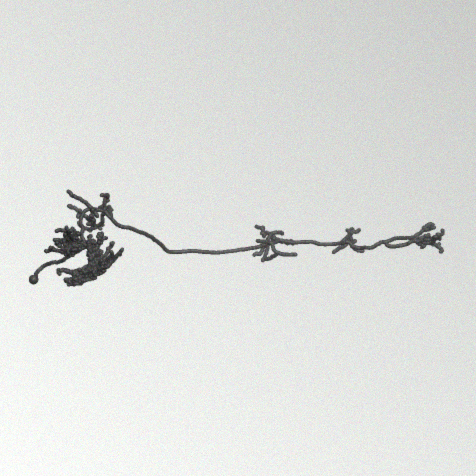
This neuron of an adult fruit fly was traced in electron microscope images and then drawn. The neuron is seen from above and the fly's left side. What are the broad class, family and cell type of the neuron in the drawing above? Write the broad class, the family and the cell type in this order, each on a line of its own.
descending neuron
hemilineage MD3
DNge040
